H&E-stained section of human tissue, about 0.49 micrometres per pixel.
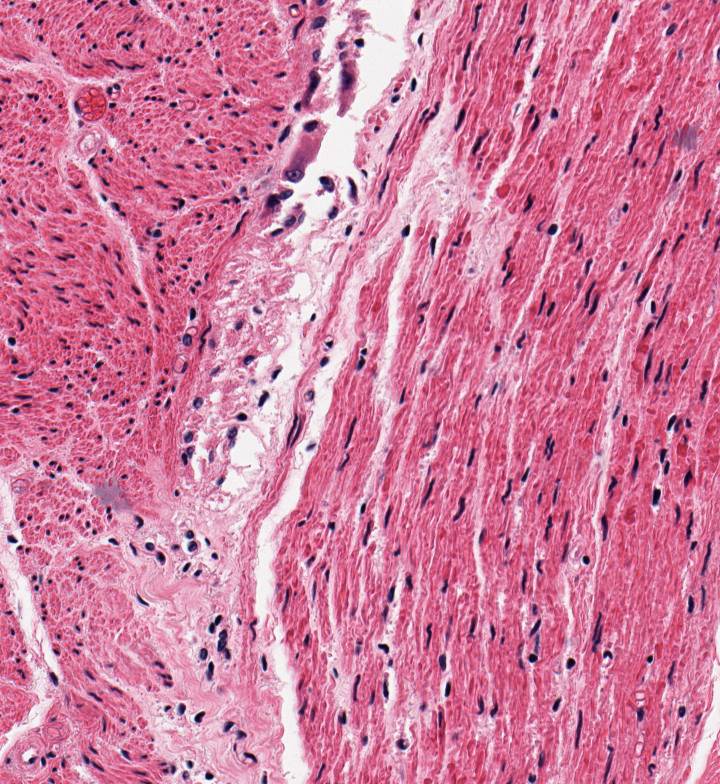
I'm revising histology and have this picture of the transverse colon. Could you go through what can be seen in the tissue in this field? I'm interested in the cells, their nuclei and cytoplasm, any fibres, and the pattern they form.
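Two differently oriented muscle layers are separated by a band of loose connective tissue running top to bottom, left of centre. On the left, fibres cut across or obliquely give a stippled pink surface with scattered round to oval nuclei. In the lengthwise-cut fibres on the right, nuclei are elongated, cigar-shaped and dark, lying singly within the fibres. The pink cytoplasm shows no visible cross-striations.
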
